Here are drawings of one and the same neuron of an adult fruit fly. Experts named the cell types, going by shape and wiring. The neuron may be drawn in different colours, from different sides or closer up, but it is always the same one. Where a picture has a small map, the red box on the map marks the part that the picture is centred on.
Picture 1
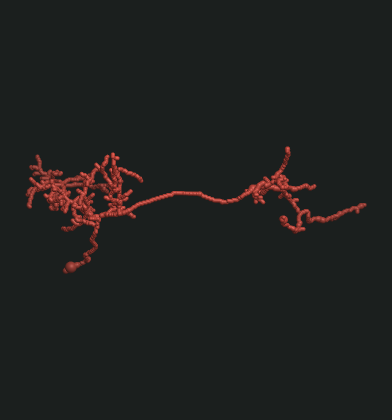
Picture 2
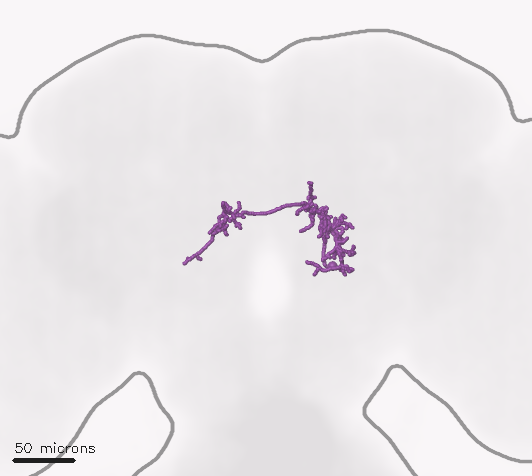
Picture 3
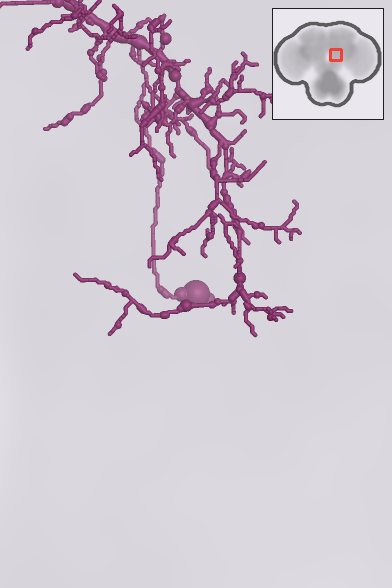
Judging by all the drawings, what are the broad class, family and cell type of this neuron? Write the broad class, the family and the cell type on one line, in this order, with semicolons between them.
central-brain intrinsic neuron; hemilineage DM6_posterior; PS283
